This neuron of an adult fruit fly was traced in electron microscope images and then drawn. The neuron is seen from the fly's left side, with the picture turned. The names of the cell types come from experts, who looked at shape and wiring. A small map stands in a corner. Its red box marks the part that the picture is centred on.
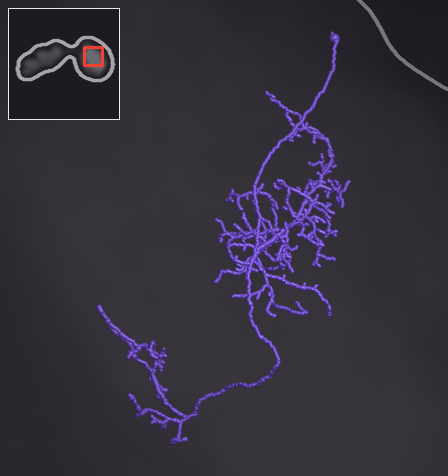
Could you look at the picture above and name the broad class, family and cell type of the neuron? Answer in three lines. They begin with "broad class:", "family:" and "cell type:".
broad class: central-brain intrinsic neuron
family: hemilineage VESa1
cell type: CB3419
